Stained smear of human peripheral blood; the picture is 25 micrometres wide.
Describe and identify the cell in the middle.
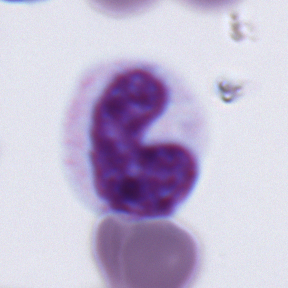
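Let me see: a round, smooth outline to begin with. The nucleus is bent into a C shape, its opening facing right. I can't make out any nucleoli in it. Along the left edge of the cell, fine pink granules show in the cytoplasm. So the cell in the middle is a band neutrophil.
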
